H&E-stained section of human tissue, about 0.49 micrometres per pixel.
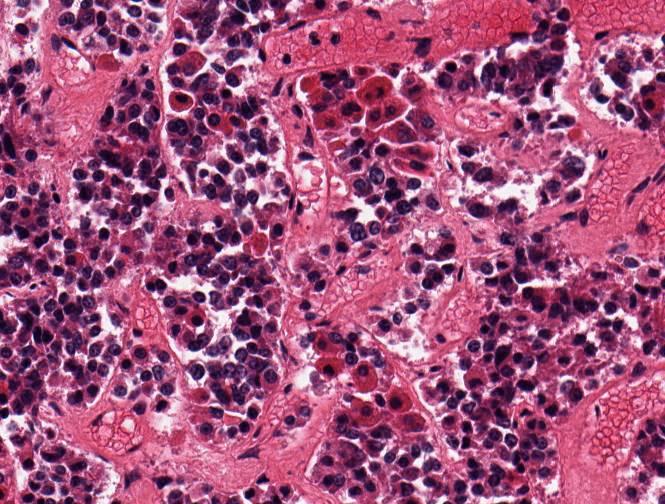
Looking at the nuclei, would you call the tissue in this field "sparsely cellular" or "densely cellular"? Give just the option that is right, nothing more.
Densely cellular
